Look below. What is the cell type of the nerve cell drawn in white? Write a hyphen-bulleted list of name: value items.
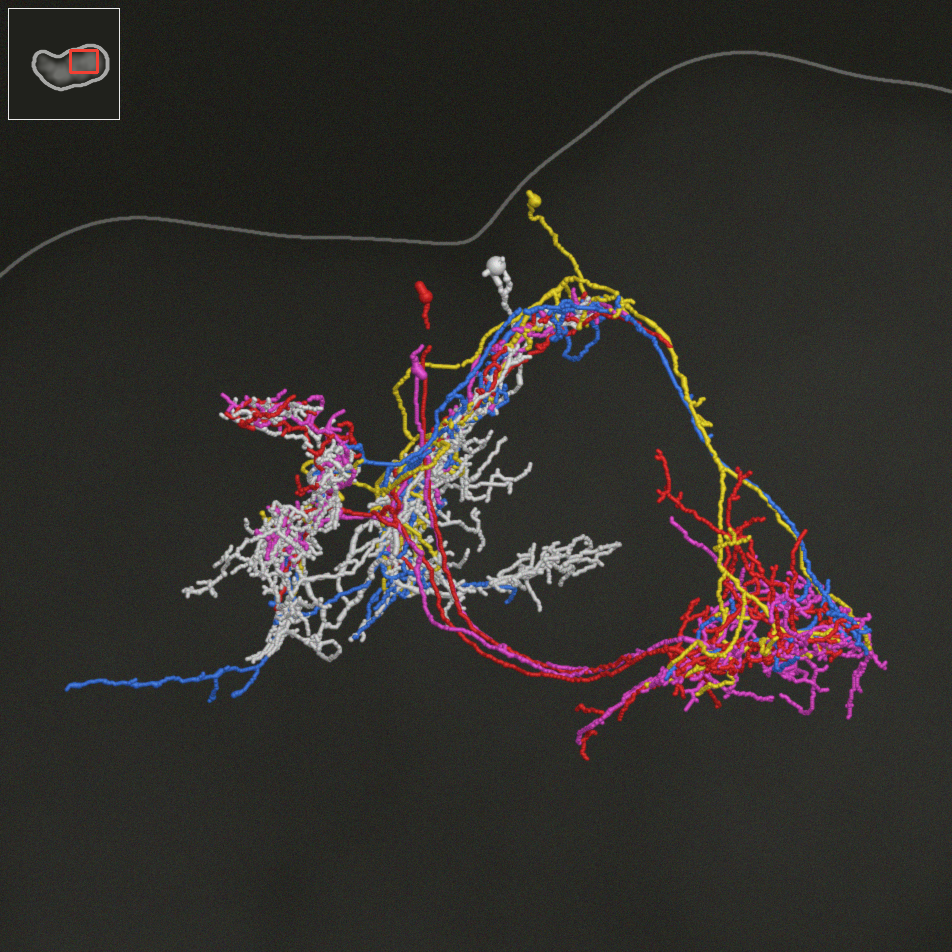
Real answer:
- cell type: ATL031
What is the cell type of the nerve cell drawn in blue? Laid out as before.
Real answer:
- cell type: ATL035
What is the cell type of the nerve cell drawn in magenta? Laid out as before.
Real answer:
- cell type: ATL028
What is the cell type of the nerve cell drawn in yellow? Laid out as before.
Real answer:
- cell type: ATL036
